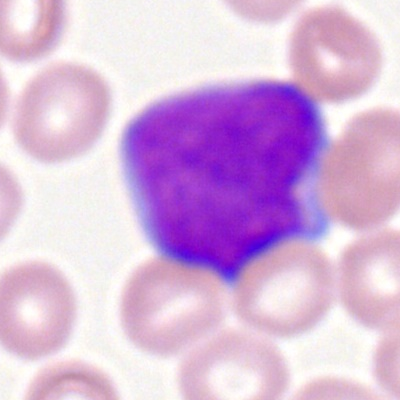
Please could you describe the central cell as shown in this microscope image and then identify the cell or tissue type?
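The outline of the cell is irregular and angular rather than round. A single unlobed nucleus occupies nearly the whole cell. Pale blue cytoplasm appears only as a thin rim at the edge. The cell is a myeloblast.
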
